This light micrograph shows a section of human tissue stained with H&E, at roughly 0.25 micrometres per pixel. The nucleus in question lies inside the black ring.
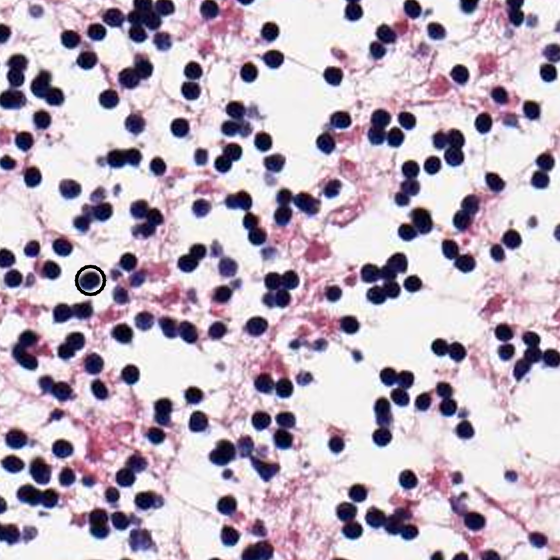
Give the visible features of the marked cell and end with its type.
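The nucleus is round with a smooth, sharp outline. The nucleus is about the same size as the many other dark round nuclei around it. The nucleus stains very dark blue-black, evenly throughout, with no inner detail visible. No rim of cytoplasm is visible; the dark nucleus borders the pale background directly. It lies among scattered similar nuclei in a pale space crossed by wispy pink fibres. Type of cell: cerebellar granule cell.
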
